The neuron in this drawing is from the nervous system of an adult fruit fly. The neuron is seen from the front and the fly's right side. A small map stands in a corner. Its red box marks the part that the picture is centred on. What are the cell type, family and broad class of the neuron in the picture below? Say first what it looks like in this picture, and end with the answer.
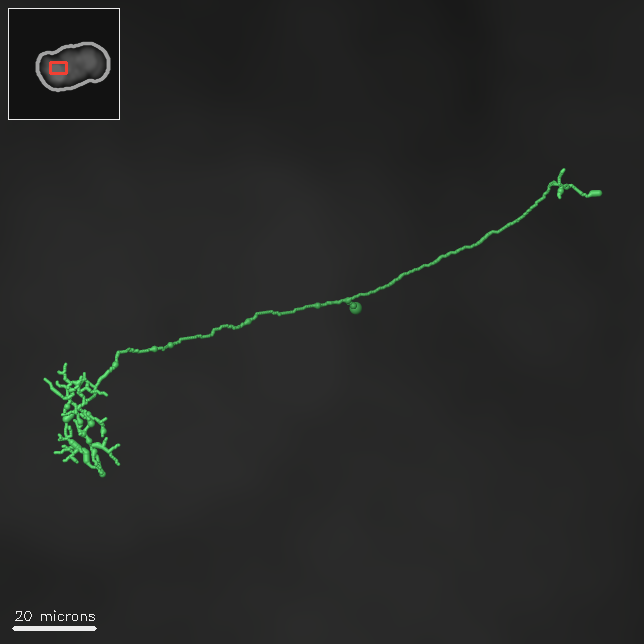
The cell body can be seen in the middle of the picture. From left to right in the picture it spans about 140 microns. Its cell type is LPC2. Its family is LPC. It is a visual projection neuron.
